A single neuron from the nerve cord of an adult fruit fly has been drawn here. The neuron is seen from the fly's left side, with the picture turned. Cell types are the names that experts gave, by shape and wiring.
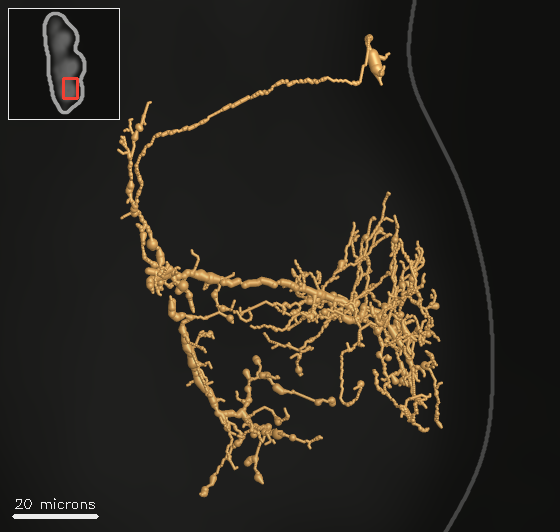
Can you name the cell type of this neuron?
IN12B022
